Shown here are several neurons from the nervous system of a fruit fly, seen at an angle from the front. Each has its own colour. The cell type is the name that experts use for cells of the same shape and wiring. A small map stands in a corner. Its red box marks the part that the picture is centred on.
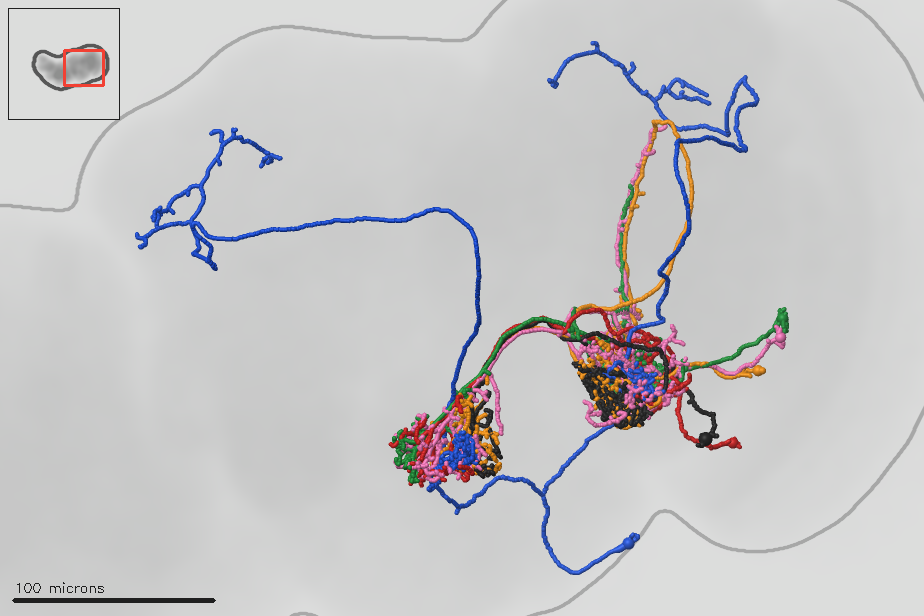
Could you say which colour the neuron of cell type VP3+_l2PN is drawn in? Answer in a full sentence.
The colour is green.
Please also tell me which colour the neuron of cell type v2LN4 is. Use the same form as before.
The colour is red.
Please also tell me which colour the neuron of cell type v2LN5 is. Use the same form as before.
The colour is black.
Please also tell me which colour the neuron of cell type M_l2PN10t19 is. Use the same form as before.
The colour is pink.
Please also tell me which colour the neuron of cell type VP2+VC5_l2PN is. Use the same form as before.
The colour is orange.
